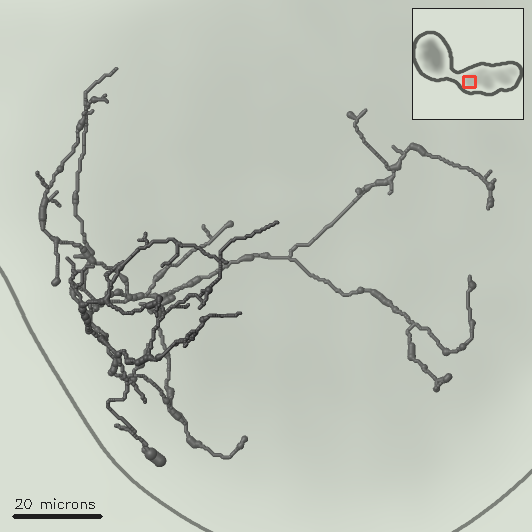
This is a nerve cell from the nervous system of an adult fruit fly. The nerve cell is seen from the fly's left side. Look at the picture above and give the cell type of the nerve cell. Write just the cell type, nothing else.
IN13A059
